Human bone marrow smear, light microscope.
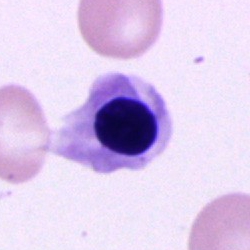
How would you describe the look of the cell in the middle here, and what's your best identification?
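First, the outline: it is irregular, with a tapering extension of cytoplasm drawn out to the left. Next, the chromatin is dense, very dark and evenly condensed throughout the nucleus. No nucleoli can be seen in it. Last, the cytoplasm is a pale lilac-blue. This cell is an erythroblast.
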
